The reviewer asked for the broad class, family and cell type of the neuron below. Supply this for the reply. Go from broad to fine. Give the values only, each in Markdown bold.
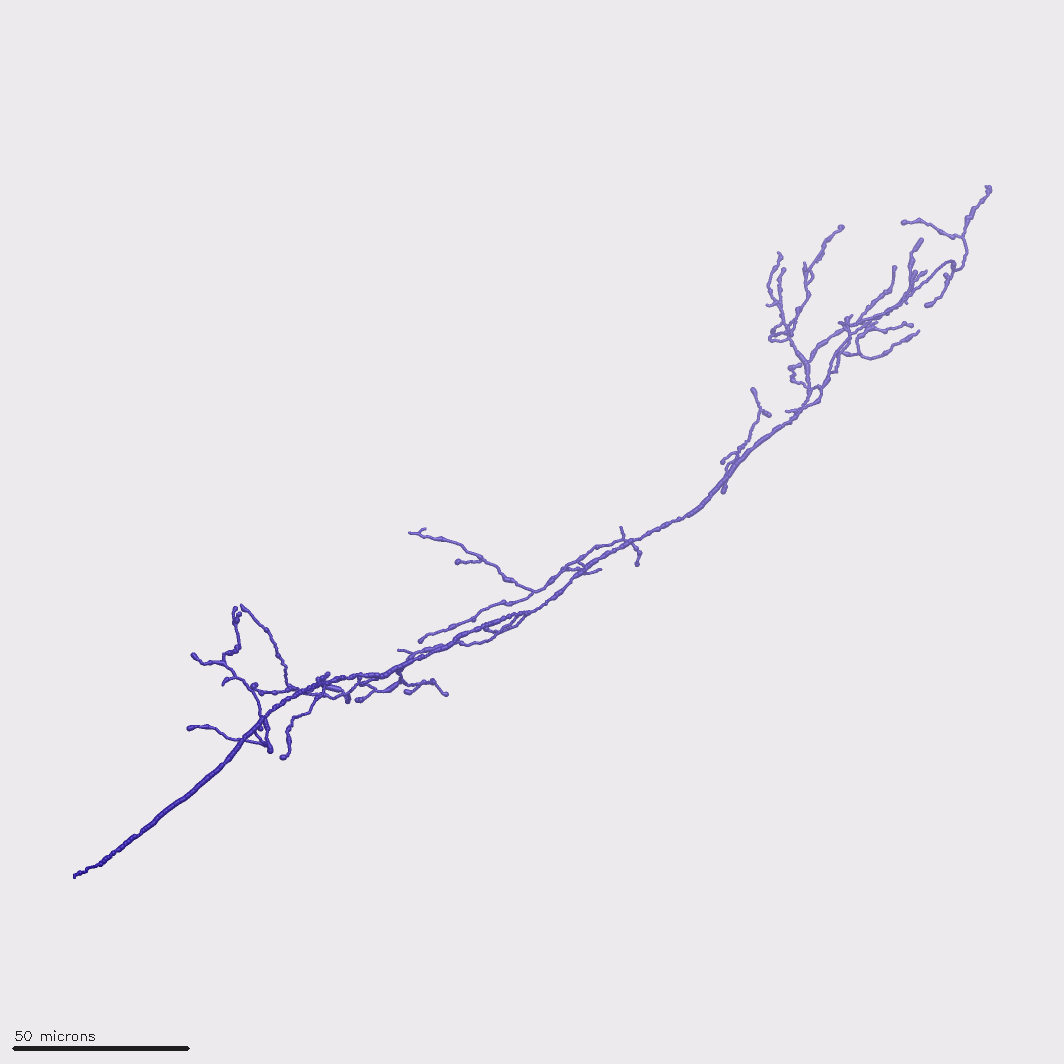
**descending neuron**, **hemilineage WEDd1**, **DNae001**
